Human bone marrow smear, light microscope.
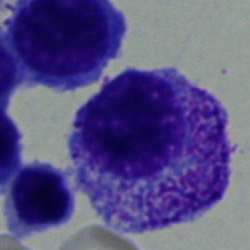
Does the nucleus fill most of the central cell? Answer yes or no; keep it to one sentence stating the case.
No, abundant cytoplasm encircles the nucleus of the cell.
